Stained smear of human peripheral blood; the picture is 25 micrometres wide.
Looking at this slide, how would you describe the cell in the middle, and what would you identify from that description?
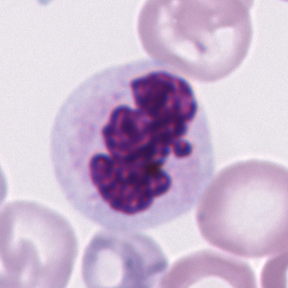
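Round and smooth in outline, the cell measures about 15 micrometres across. Its nucleus lies on a diagonal, running from upper right to lower left, and its chromatin is dark purple and coarsely clumped. Pale blue-grey cytoplasm surrounds the nucleus on every side. What you see here is a segmented neutrophil.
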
